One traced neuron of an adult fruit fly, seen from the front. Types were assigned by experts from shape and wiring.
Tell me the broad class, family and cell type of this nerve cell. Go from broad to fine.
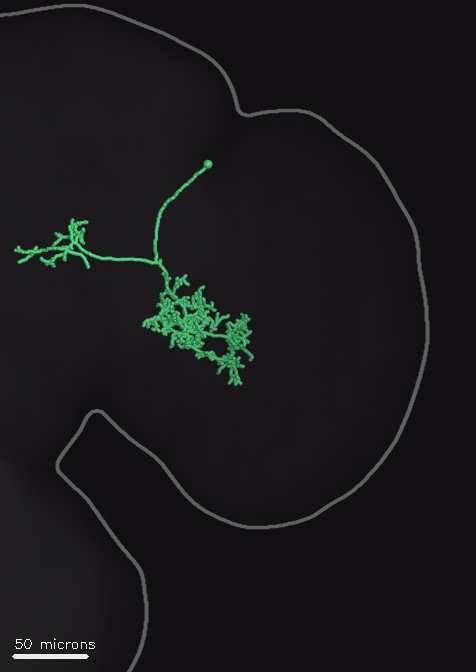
visual projection neuron; hemilineage VPNd1; LPLC4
